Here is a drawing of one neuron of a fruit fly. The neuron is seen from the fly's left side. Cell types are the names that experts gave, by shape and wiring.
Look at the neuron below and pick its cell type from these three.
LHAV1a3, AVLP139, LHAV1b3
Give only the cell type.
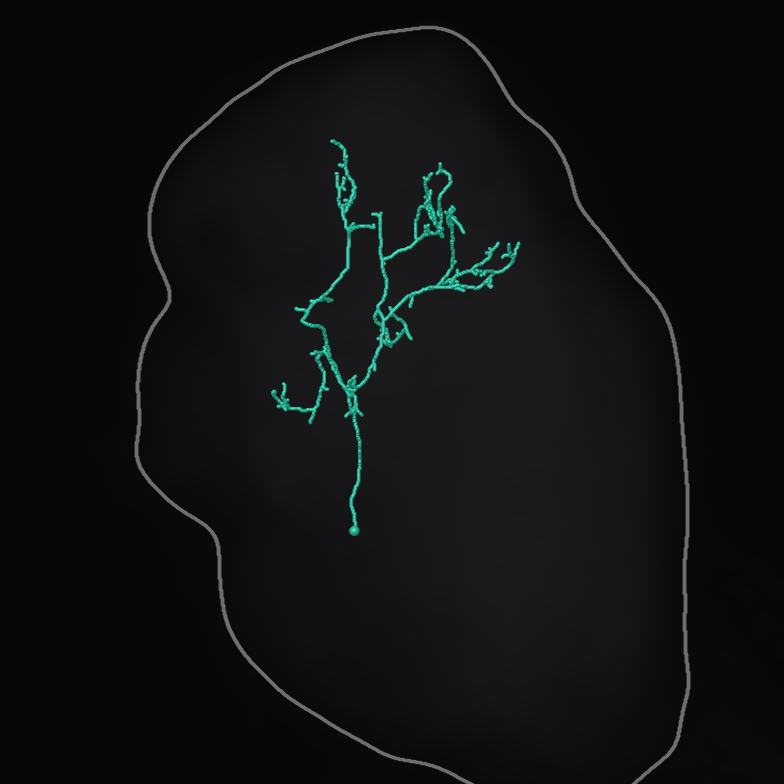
LHAV1b3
